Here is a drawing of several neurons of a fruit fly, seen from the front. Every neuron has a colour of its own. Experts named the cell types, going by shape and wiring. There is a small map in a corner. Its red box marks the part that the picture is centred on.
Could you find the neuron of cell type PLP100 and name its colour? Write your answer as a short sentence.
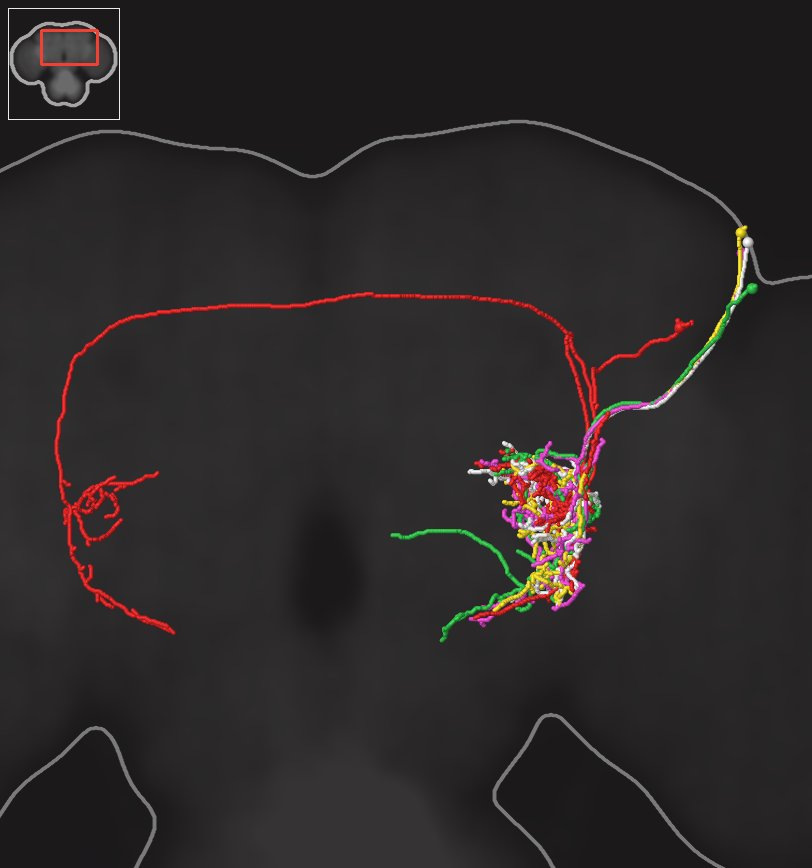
The colour is white.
